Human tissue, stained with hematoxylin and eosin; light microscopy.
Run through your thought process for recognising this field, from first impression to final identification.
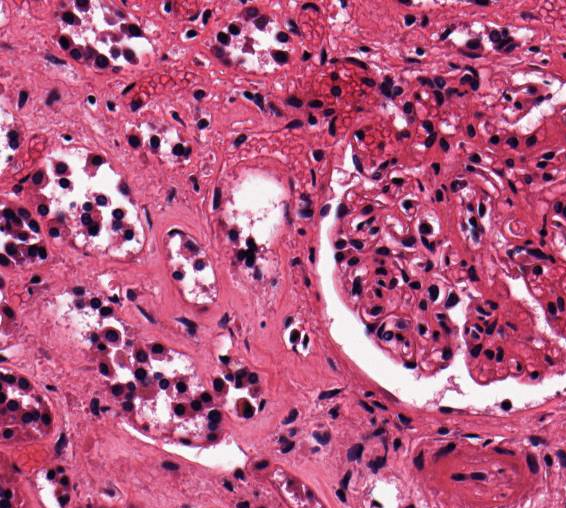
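Here I see cortical labyrinth of the kidney. A rounded glomerulus fills the right half, its lobulated tuft crowded with packed dark nuclei, and a clear white crescent of Bowman's space runs along its left and lower edge.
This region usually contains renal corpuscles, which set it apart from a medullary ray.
Tubular profiles fill the rest, nuclei small, round and dark.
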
